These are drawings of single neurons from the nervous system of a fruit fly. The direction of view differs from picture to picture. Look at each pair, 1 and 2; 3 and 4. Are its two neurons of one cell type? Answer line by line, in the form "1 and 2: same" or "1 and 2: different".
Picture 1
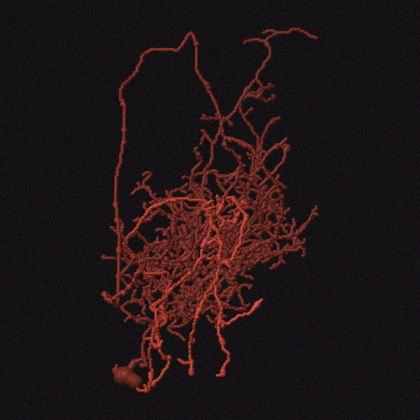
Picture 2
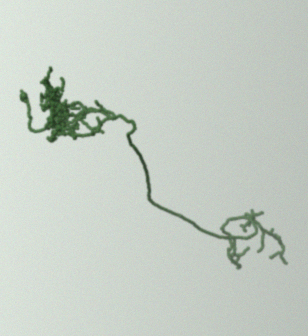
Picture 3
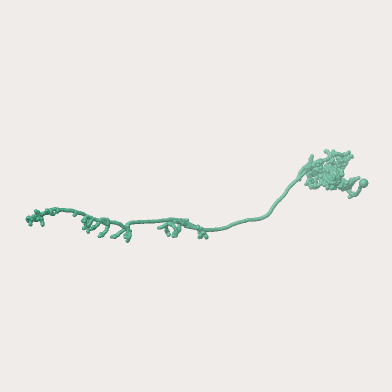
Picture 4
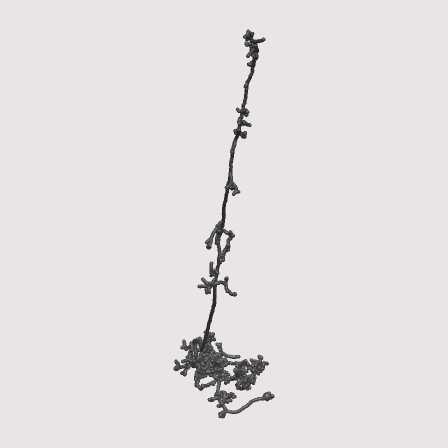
1 and 2: same
3 and 4: same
